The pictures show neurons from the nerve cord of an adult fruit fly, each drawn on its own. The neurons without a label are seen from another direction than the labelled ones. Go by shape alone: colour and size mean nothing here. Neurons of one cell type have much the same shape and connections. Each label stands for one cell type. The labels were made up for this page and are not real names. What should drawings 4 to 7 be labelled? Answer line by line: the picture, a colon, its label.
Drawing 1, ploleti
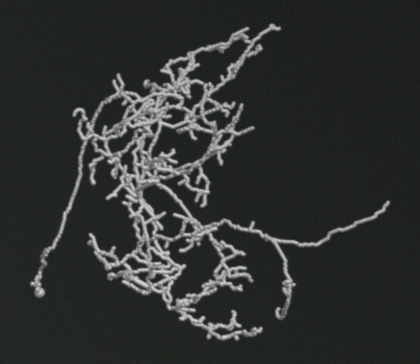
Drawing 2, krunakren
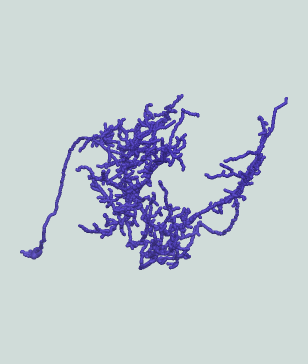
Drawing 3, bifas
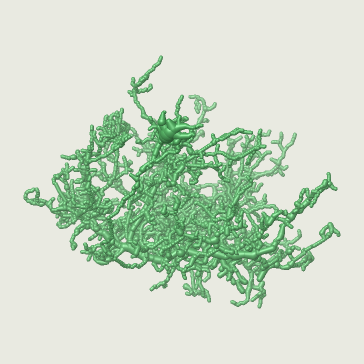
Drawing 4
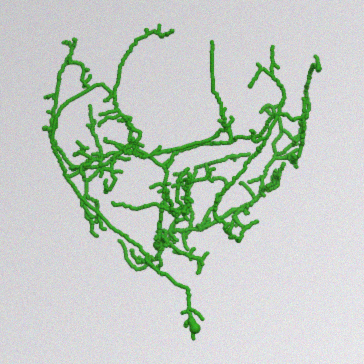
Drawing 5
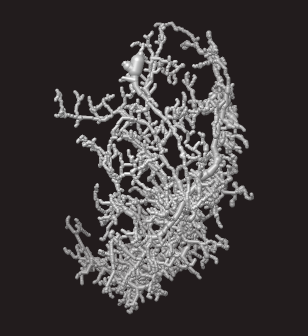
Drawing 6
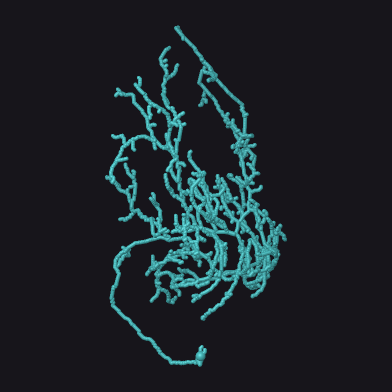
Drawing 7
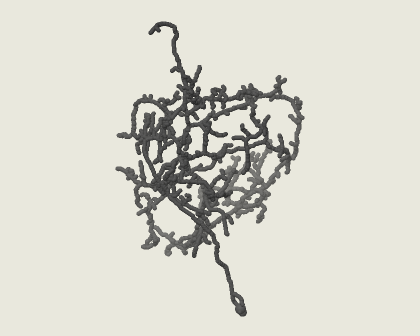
4: ploleti
5: bifas
6: krunakren
7: ploleti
